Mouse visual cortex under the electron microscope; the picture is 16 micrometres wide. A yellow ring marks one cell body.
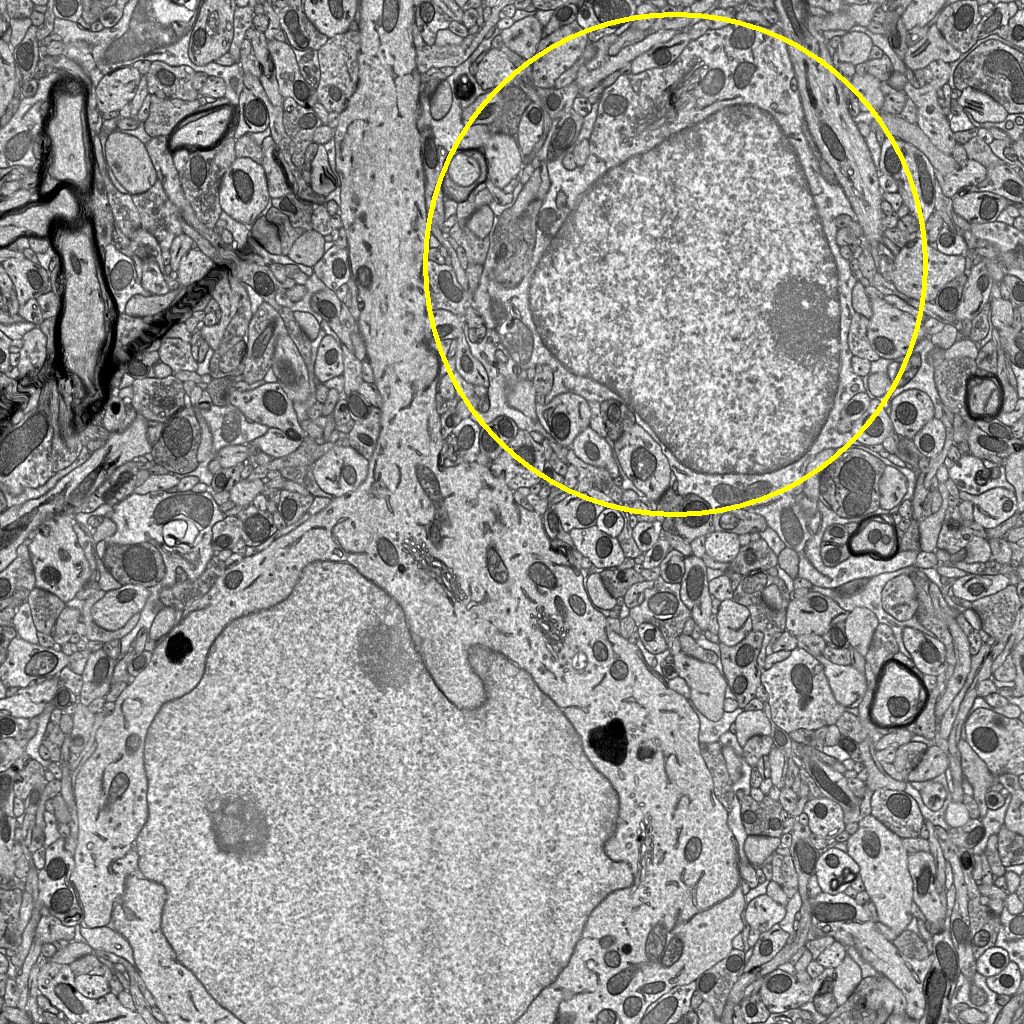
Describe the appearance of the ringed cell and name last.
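The nucleus, whose whole outline lies within the picture, is rounded and narrows toward its upper end. A single dense nucleolus sits off-centre in its right part. Below and left of the ring lies another cell body with a large pale nucleus. The cell is an astrocyte.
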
